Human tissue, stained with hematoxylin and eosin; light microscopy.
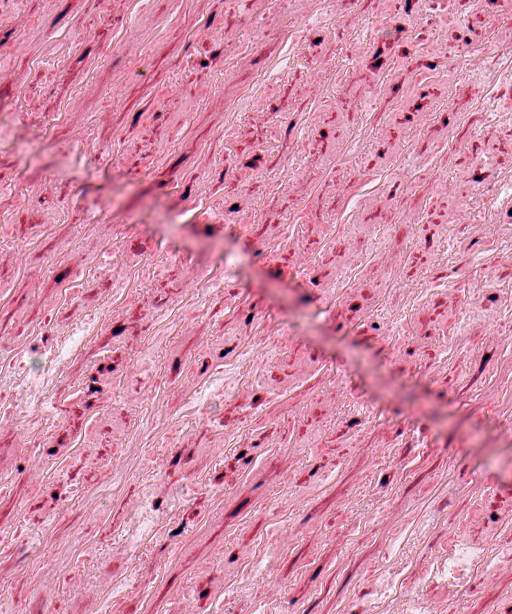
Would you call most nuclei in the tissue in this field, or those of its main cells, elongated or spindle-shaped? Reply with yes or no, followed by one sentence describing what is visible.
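Yes. The scattered nuclei are small, dark-staining and mostly elongated or spindle-shaped.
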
